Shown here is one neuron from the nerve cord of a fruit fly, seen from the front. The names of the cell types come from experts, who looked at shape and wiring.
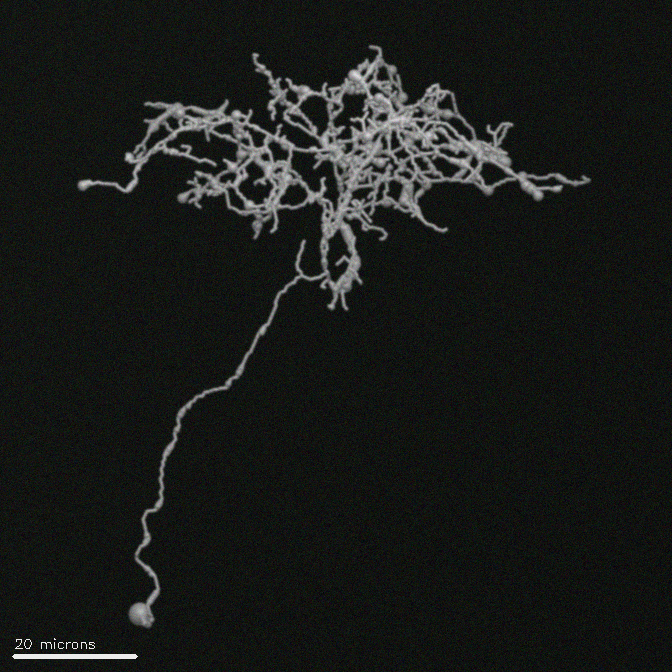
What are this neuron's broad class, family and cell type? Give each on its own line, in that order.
nerve-cord intrinsic neuron
hemilineage 05B
IN05B085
